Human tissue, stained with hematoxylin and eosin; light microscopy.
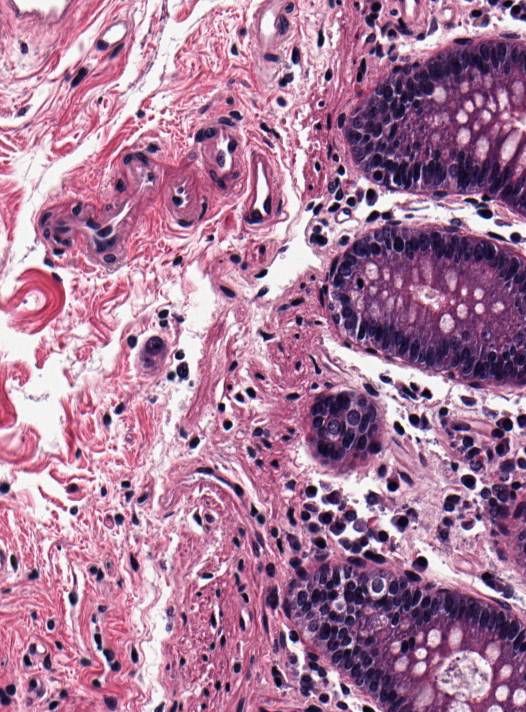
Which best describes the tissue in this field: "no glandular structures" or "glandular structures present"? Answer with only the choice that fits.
Glandular structures present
